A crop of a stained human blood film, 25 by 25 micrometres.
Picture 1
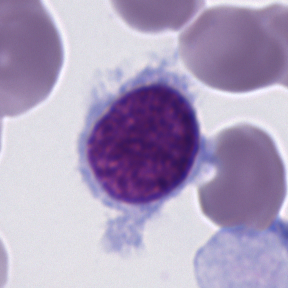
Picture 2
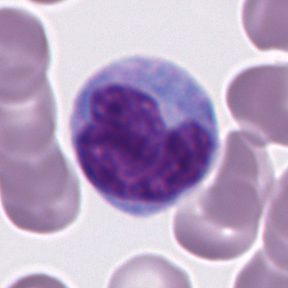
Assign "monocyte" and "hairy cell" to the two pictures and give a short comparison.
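Picture 1 is the hairy cell and picture 2 the monocyte. The edges differ first: the hairy cell's outline is ragged, with fine hair-like cytoplasmic projections around its margin, while the monocyte's is round and smooth. The hairy cell has no granules in its cytoplasm, and a red cell touches it on its right side.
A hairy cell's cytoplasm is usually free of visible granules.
The monocyte's cytoplasm is pale greyish blue with a faint dusting of fine lilac granules, and a paler patch of it sits in the notch of the nucleus.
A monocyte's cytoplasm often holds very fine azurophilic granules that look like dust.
That nucleus is notched from the upper right, which folds it into a kidney-like shape about 12 by 10 micrometres, and no distinct nucleoli show in it.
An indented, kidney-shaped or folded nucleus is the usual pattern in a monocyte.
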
